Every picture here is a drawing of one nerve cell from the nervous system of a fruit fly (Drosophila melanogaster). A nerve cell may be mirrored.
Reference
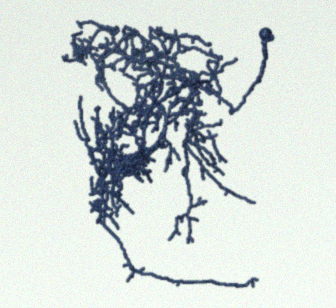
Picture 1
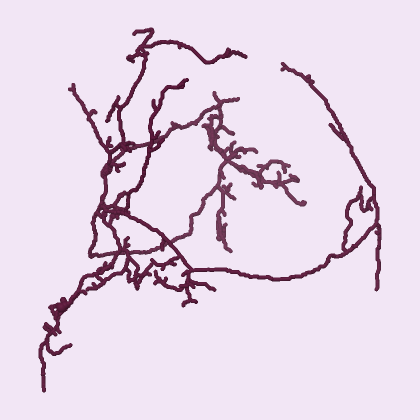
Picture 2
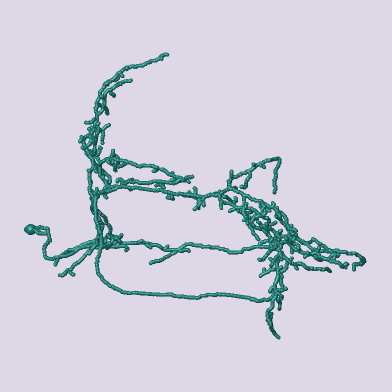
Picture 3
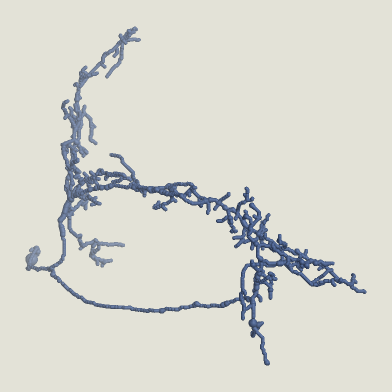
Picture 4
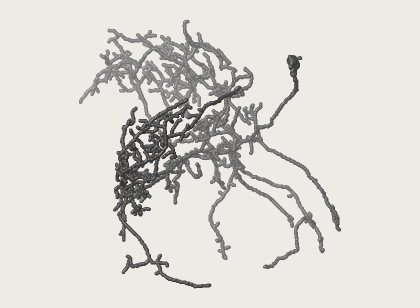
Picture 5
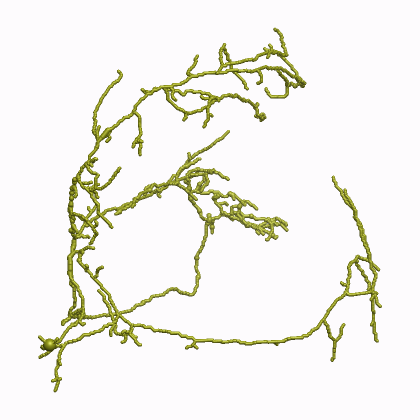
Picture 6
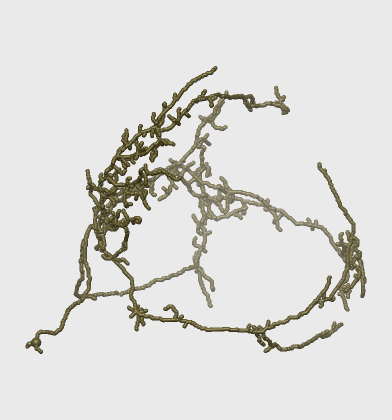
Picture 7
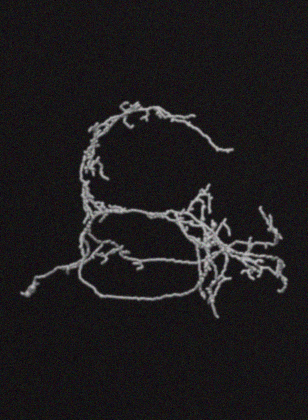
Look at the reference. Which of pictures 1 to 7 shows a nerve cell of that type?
Picture 4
